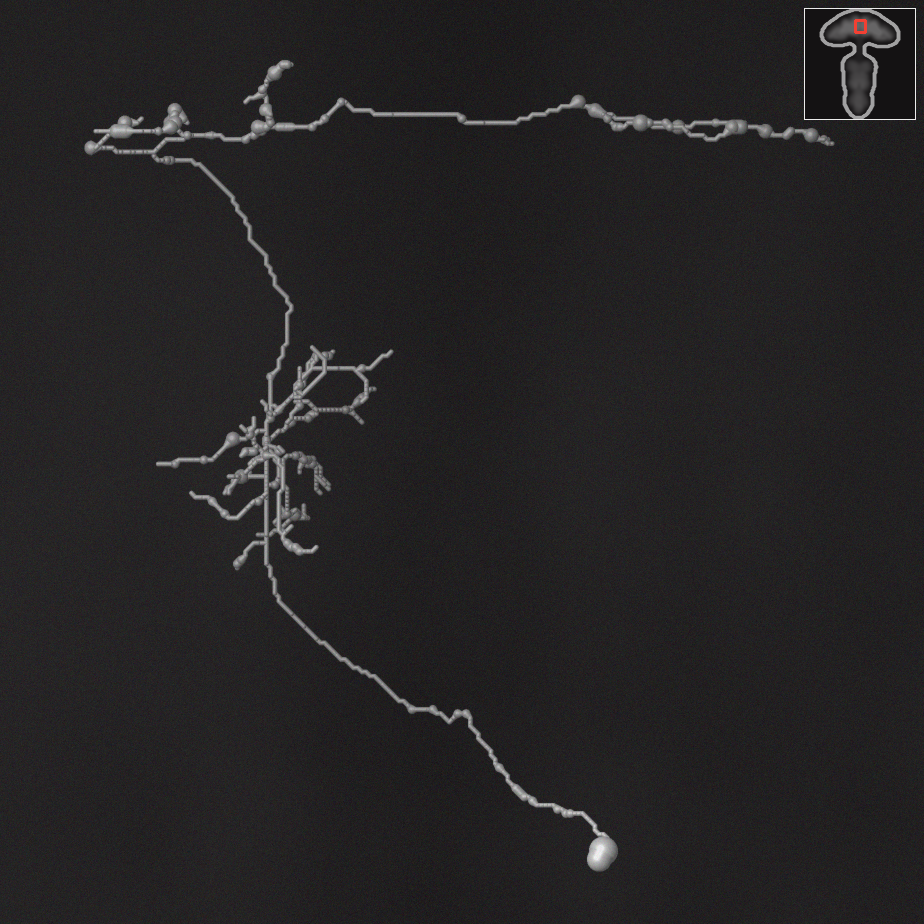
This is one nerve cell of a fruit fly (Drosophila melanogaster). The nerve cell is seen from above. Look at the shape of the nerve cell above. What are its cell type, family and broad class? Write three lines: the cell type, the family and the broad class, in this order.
FS1A_c
class CX
central-brain intrinsic neuron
